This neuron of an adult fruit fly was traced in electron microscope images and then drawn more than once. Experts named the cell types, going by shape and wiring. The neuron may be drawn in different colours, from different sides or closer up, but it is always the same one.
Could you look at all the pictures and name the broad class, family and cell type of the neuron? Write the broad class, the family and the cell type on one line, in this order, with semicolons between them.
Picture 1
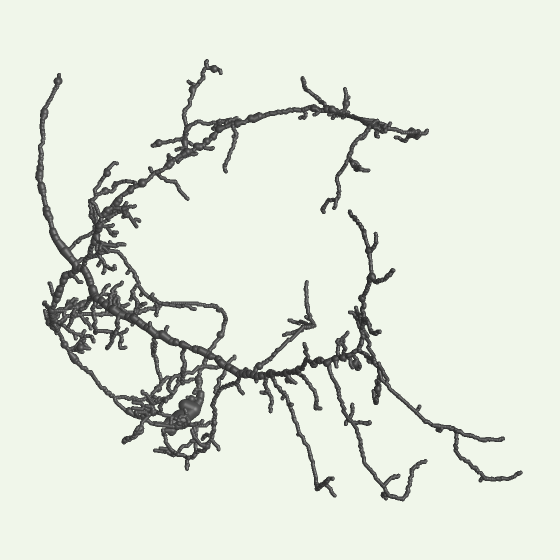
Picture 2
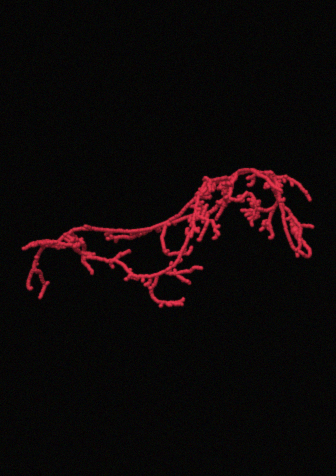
efferent neuron of the nerve cord; hemilineage 21X; EN21X001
